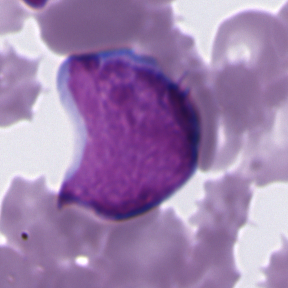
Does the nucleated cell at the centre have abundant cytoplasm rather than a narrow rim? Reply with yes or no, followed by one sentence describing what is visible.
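No. The cytoplasm is a scant pale blue rim, widest along the left concave edge.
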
